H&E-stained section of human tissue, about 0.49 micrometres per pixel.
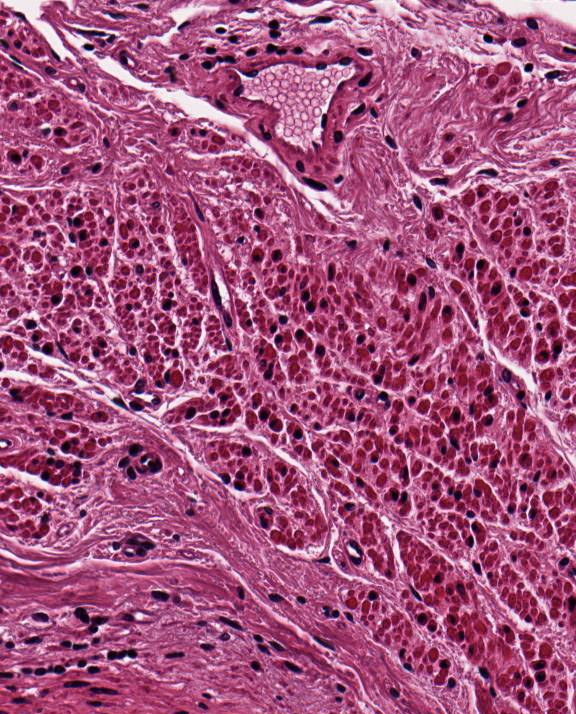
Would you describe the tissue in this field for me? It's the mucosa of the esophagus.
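Nearly all of what you see is smooth muscle cut across, so each cell shows as a small rounded profile, and these are packed together into bundles. Notice that the dark nucleus sits roughly in the middle of each profile. The cytoplasm takes a deep red-pink stain. Search the whole field and you will find no epithelium.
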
